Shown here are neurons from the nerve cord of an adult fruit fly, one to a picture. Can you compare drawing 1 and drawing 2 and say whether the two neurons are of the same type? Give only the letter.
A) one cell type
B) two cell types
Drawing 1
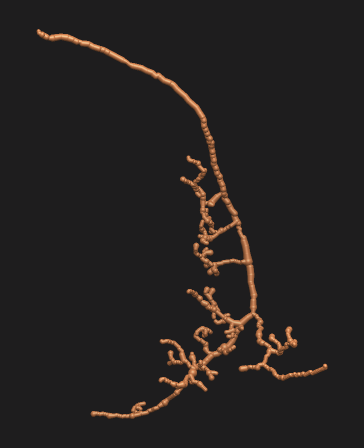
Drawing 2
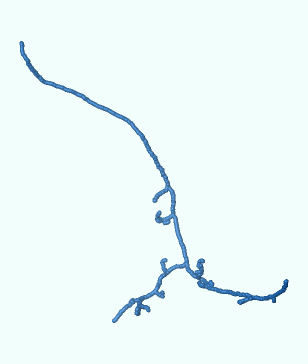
A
